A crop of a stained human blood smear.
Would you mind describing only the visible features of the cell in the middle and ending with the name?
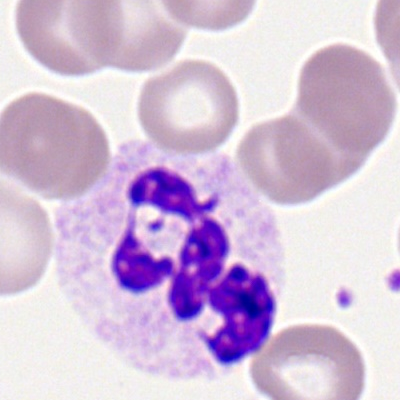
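Here the nucleus breaks into several lobes, linked by thin strands. The chromatin inside them is dark purple and coarsely clumped. The cytoplasm is abundant and pale pinkish-lilac, and fine pinkish-violet granules fill it. What you are seeing is a segmented neutrophil.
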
